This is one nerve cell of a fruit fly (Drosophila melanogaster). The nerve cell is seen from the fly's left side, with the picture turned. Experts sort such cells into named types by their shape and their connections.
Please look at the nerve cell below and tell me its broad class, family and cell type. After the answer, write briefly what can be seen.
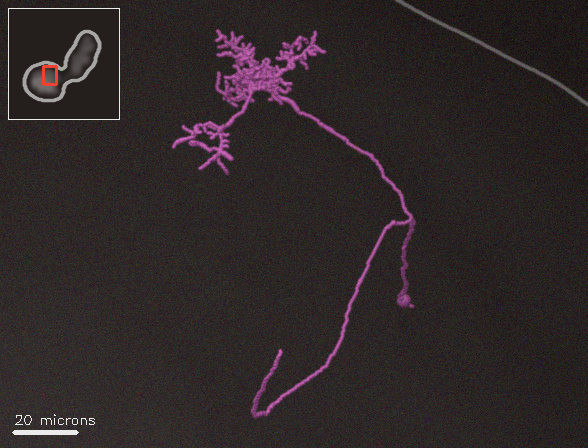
It is a visual projection neuron. The family is TmY. It is of cell type TmY14. By the scale bar it is about 120 microns tall in this view. The picture shows dozens of branch ends.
